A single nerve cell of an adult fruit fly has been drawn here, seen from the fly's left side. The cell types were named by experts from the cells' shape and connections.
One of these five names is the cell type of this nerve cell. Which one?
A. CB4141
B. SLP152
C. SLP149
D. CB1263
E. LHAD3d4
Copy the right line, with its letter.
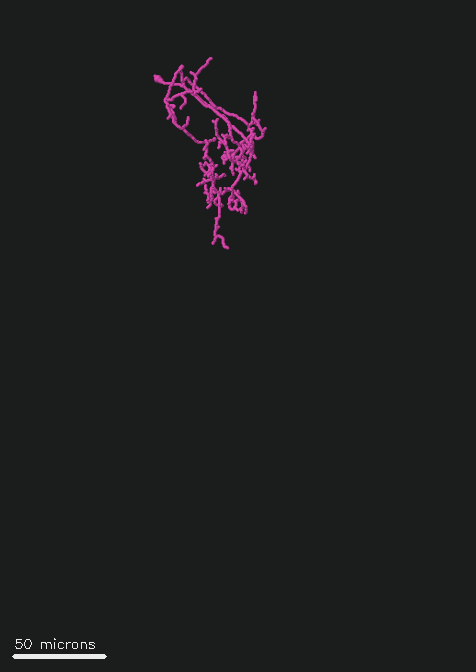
B. SLP152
